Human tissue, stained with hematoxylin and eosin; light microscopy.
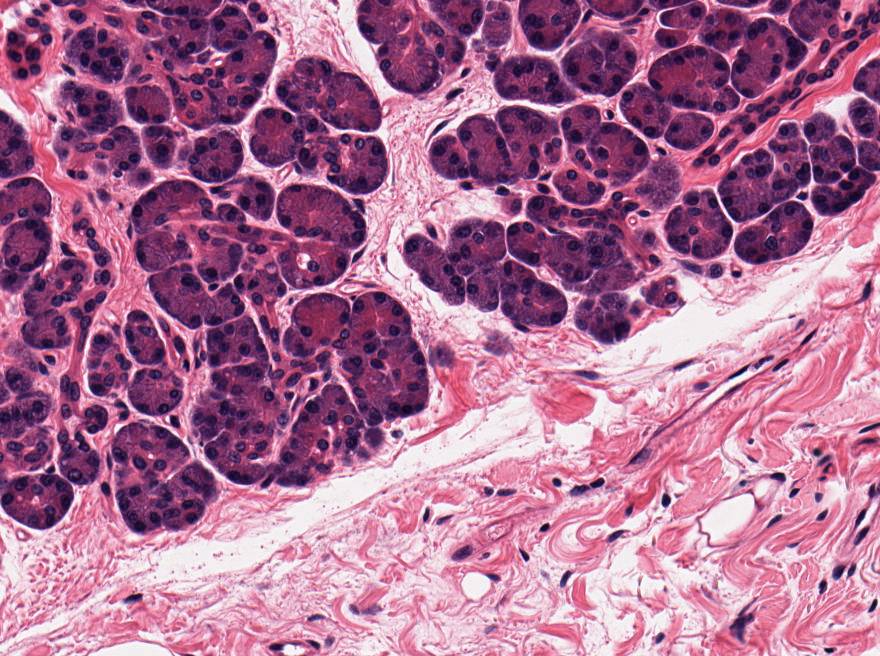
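Pancreas, haematoxylin and eosin stain. Glandular tissue occupies the upper and left part of the field, with connective tissue in the lower right. Rounded acini are grouped into lobules by thin pink septa. The acinar cells have deeply stained purple, granular cytoplasm and round nuclei lying toward the base of each cell.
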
